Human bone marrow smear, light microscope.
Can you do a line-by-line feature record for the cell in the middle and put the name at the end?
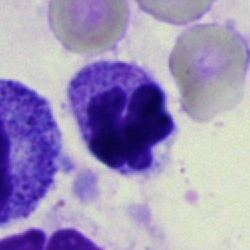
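Chromatin: dense and very dark purple
Cytoplasm colour: a pale lilac
Cytoplasm position: mostly to the upper left of the nucleus
Granules: fine and faint, within the cytoplasm
Name: segmented neutrophil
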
